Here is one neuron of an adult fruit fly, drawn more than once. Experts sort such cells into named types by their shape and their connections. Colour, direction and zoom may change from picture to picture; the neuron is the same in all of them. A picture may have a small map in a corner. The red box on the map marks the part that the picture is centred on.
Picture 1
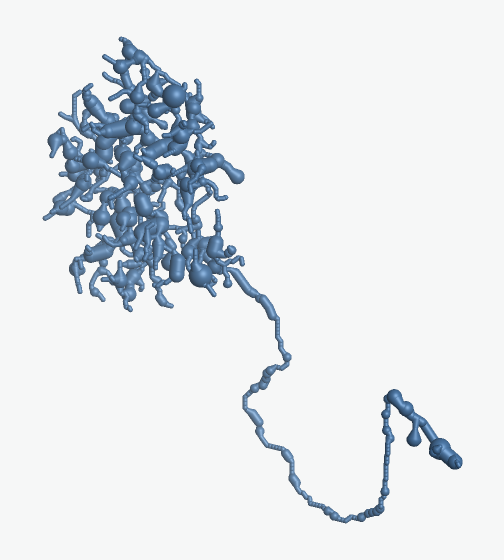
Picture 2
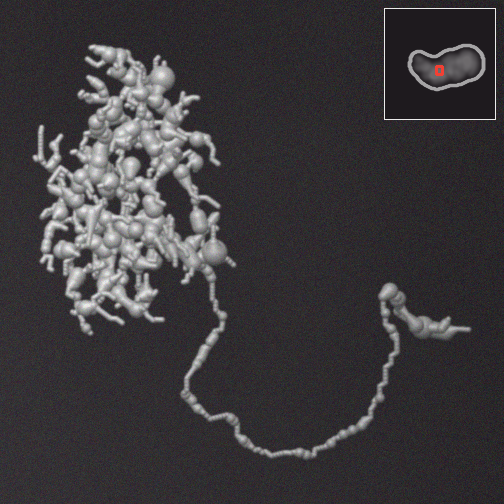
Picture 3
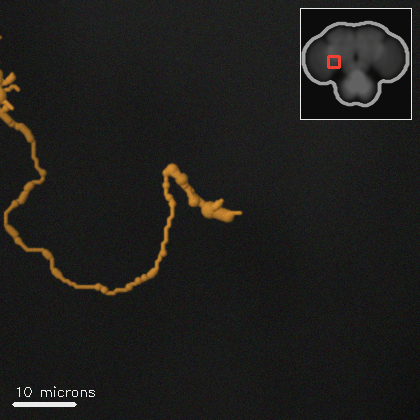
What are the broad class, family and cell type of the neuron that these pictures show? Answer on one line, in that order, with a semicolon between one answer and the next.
optic-lobe intrinsic neuron; LPi; LPi43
